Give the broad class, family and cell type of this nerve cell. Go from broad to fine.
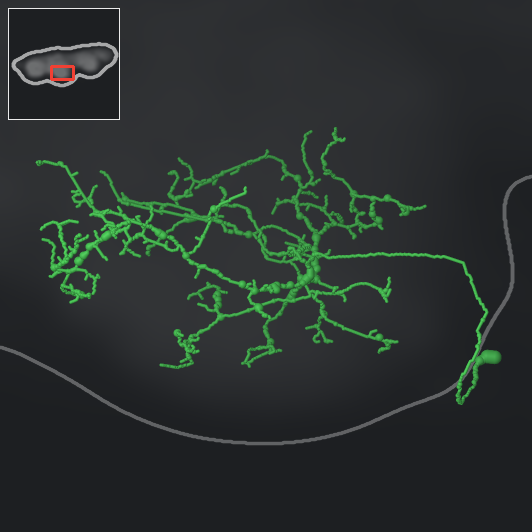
nerve-cord intrinsic neuron; hemilineage 20A.22A; IN20A.22A057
